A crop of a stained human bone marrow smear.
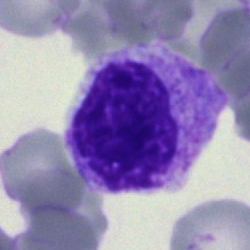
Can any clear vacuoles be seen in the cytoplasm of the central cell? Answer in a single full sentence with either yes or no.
No, vacuoles are absent from the cytoplasm of the cell.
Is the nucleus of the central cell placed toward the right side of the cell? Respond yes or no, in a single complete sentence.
No, to the right of its nucleus lies most of the cytoplasm.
